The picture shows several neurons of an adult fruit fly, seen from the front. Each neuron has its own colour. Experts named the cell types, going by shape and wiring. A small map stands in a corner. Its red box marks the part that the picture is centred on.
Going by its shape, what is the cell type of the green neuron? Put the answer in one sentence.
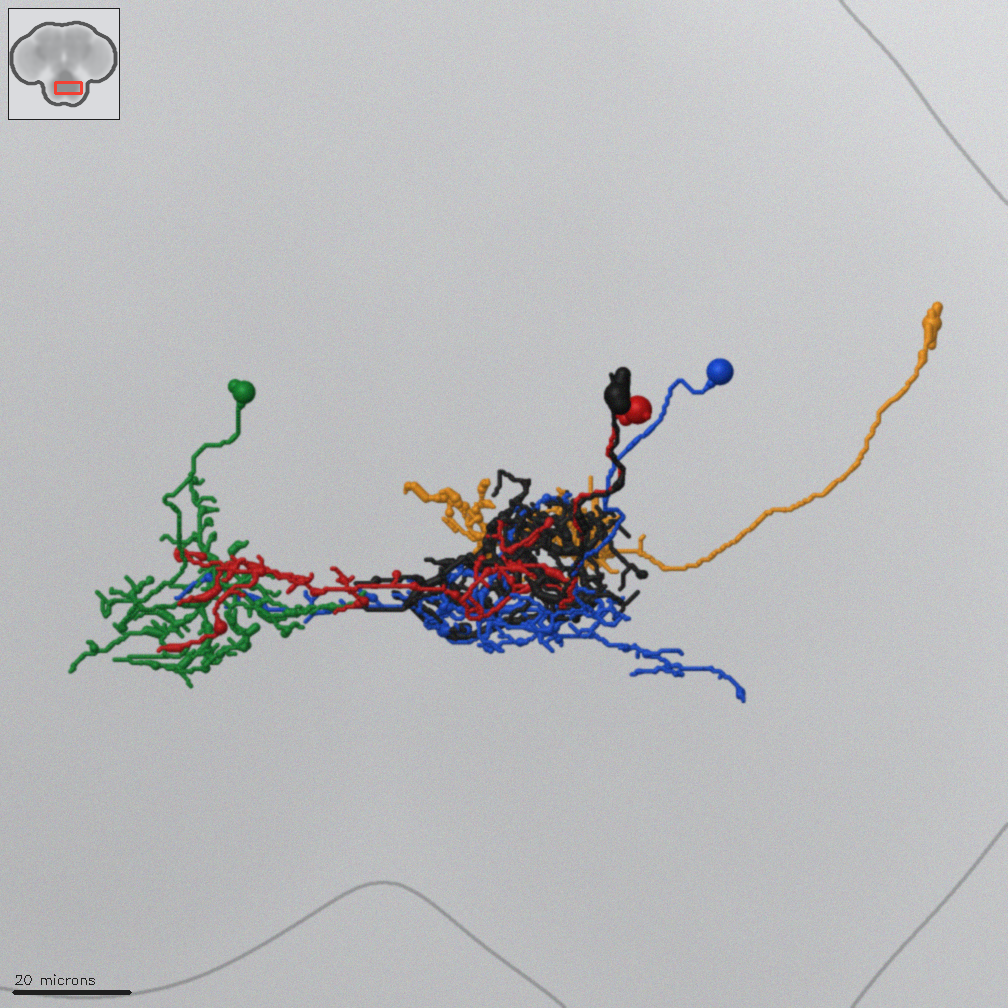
The cell type is IN09A093.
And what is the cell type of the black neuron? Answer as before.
The cell type is IN09A018.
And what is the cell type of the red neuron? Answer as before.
The cell type is IN09A044.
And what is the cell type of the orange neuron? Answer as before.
The cell type is IN09A039.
